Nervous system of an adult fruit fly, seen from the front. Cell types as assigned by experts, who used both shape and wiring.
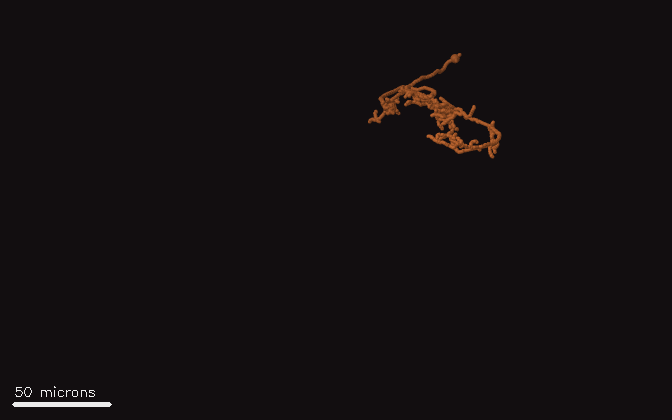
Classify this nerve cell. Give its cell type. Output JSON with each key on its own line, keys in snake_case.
{
 "cell_type": "IN03B083"
}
